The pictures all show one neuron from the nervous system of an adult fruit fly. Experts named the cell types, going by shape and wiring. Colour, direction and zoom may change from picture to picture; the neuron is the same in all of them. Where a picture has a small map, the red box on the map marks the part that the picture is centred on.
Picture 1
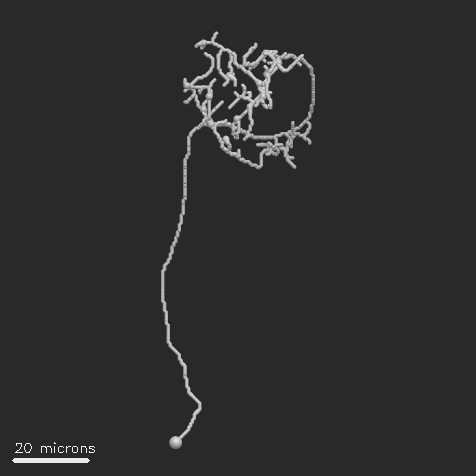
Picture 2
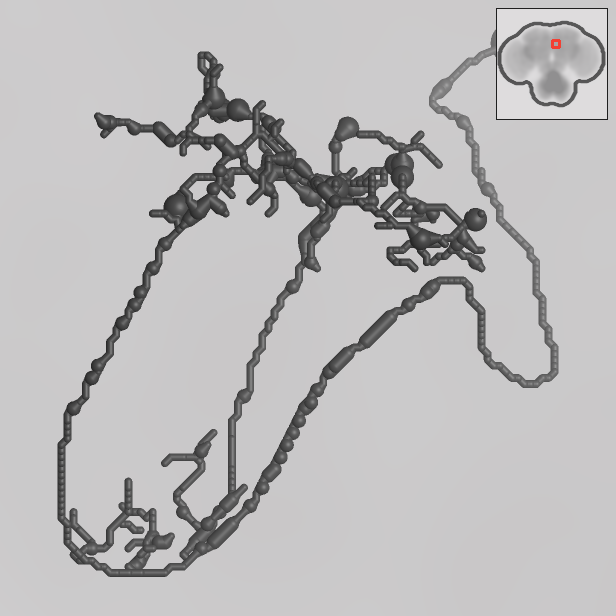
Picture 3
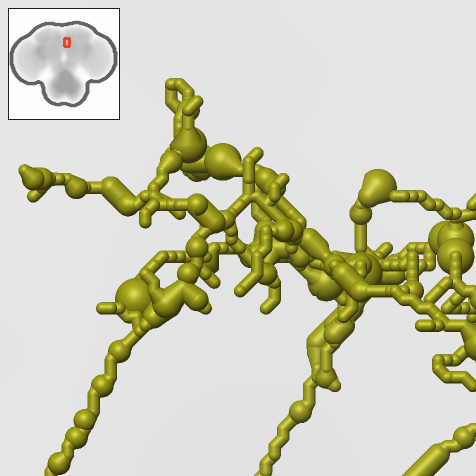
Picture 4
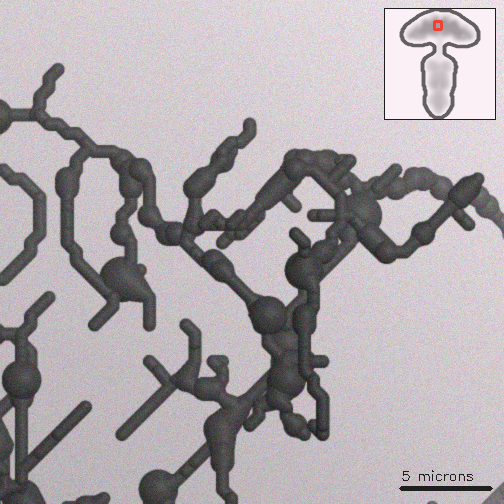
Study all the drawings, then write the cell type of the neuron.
vDeltaI_b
